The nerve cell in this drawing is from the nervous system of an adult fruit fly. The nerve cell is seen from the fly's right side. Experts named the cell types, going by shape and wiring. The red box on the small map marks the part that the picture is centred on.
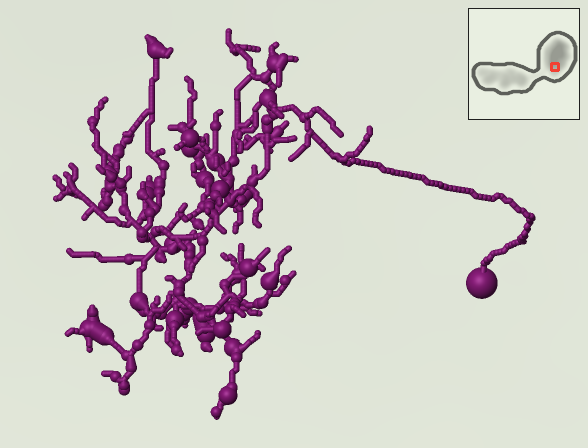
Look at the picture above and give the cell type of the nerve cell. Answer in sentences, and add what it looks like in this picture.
Its cell type is Cm5. This is an optic-lobe intrinsic neuron. The picture shows dozens of branch ends. As drawn here it is about as wide as it is tall.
